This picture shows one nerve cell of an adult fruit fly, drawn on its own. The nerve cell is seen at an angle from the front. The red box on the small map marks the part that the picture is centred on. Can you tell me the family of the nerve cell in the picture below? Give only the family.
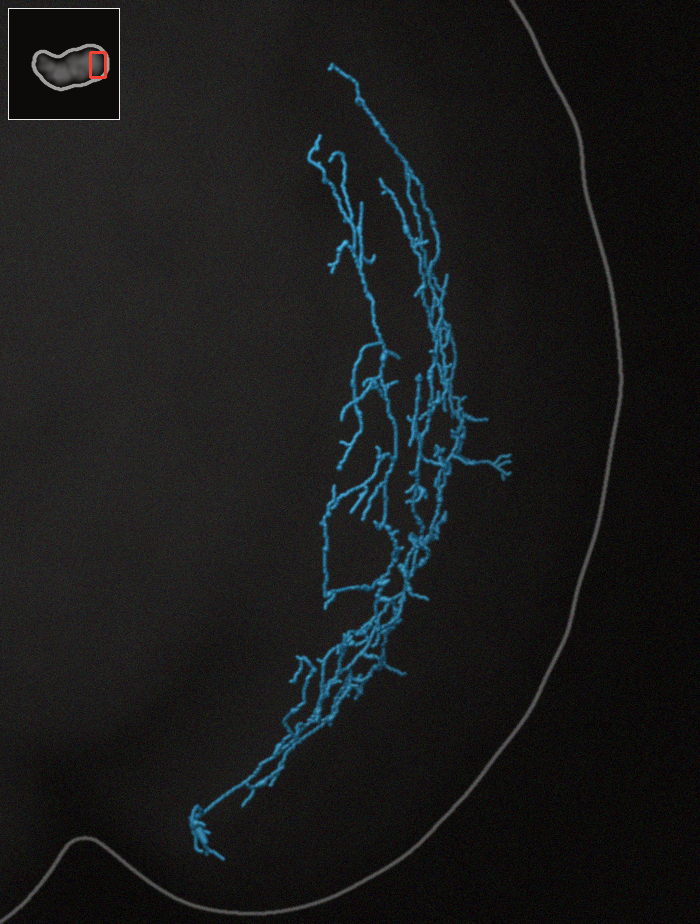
Cm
